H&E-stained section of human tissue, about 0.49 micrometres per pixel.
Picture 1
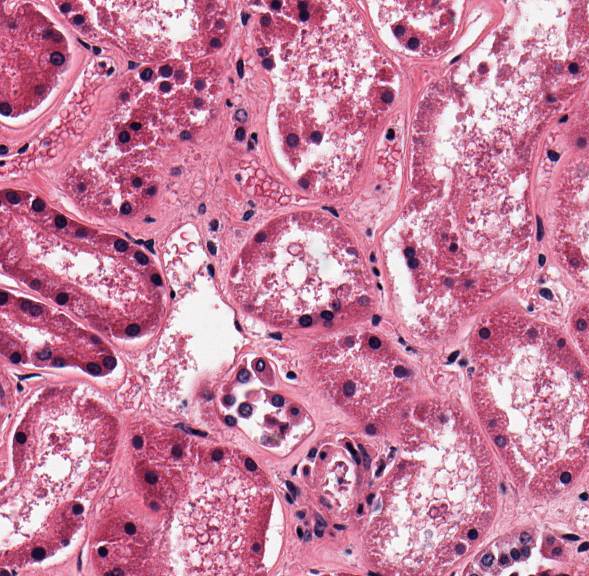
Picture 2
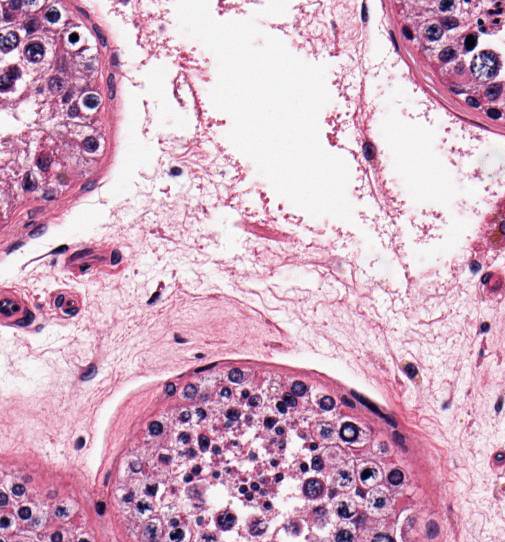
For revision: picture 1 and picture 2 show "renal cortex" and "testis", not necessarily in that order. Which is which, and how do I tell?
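The testis is picture 2; the renal cortex is picture 1. In the renal cortex, closely packed tubules cut in round and elongated profiles fill the field, with round, dark, widely spaced nuclei, one per cell, and thin pink stroma between them holding small elongated dark nuclei. The testis tubules are filled by many layers of rounded cells around a small, irregular lumen, each wrapped in a thin pink layer of flattened cells with elongated dark nuclei. Look at the top right tubule for large round cells with big nuclei of coarse, clumped chromatin.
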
